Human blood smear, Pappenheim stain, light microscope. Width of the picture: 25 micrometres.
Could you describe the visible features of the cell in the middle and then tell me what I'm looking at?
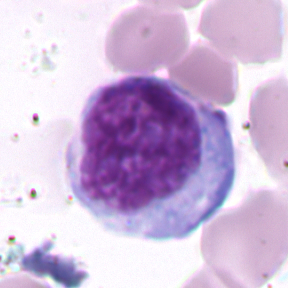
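Let's begin with the outline, which is round and smooth. The nucleus is round in outline as well, about 11 micrometres across, and sits toward the upper left, which leaves a broader band of cytoplasm at the lower right. Look closely at the chromatin: it is coarse, with dark purple clumps separated by paler spaces. Notice, too, that the cytoplasm forms a rim much narrower than the nucleus is wide. This is a plasma cell.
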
